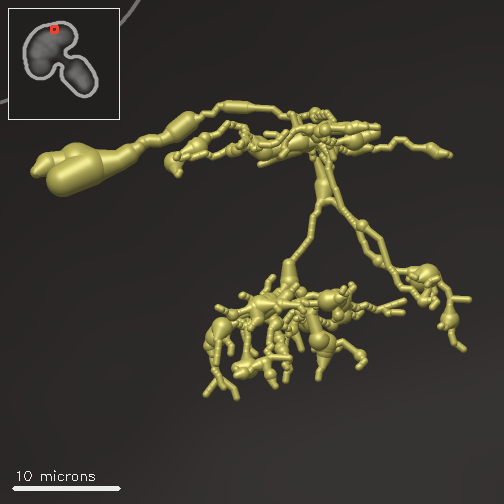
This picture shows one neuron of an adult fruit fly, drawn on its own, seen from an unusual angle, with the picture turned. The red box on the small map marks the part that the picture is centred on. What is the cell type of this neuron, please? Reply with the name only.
Dm10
